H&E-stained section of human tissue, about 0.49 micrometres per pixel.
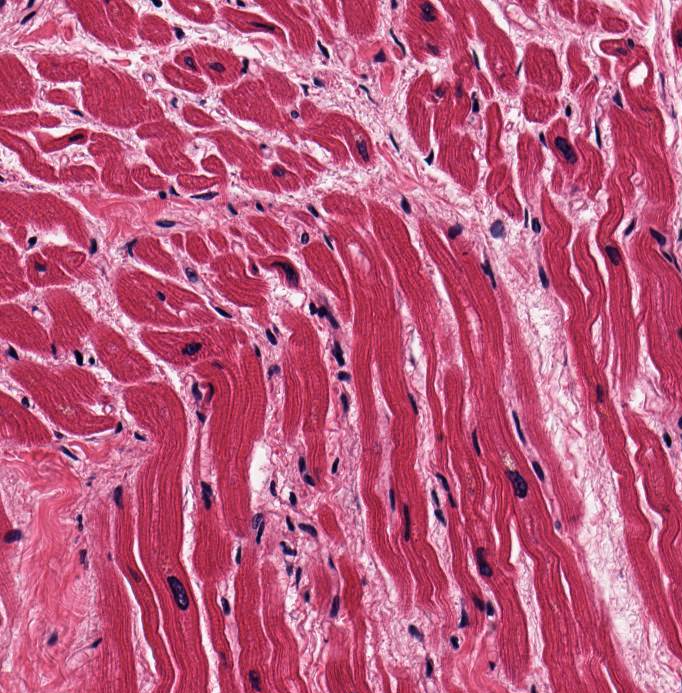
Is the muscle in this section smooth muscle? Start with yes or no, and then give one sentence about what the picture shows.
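No. Faint cross-striations can be seen along the lengthwise muscle fibres.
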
